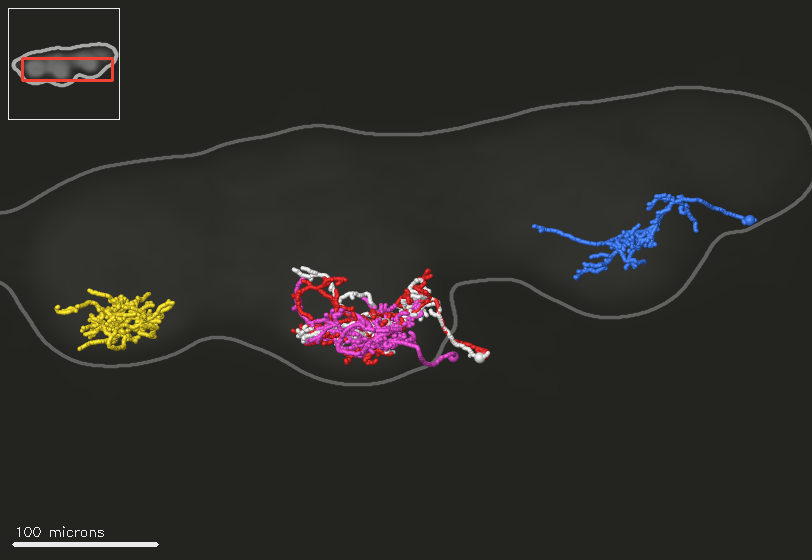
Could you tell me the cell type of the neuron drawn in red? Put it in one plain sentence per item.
The cell type is IN20A.22A063.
